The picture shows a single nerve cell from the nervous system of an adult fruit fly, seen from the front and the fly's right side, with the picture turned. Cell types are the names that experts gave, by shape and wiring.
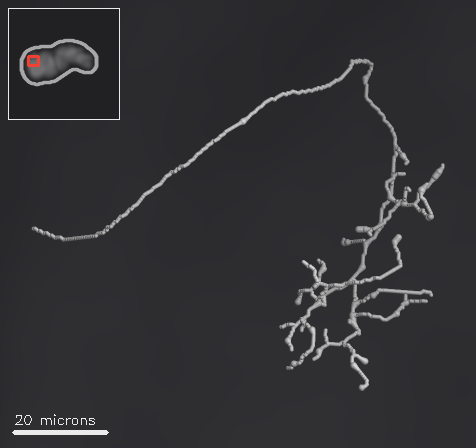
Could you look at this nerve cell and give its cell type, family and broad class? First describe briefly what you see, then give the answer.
The drawing shows no cell body. By the scale bar it is about 90 microns wide in this view. The cell type is HRN_VP1d. The name of its family is class hygrosensory. This is a sensory neuron entering the brain.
